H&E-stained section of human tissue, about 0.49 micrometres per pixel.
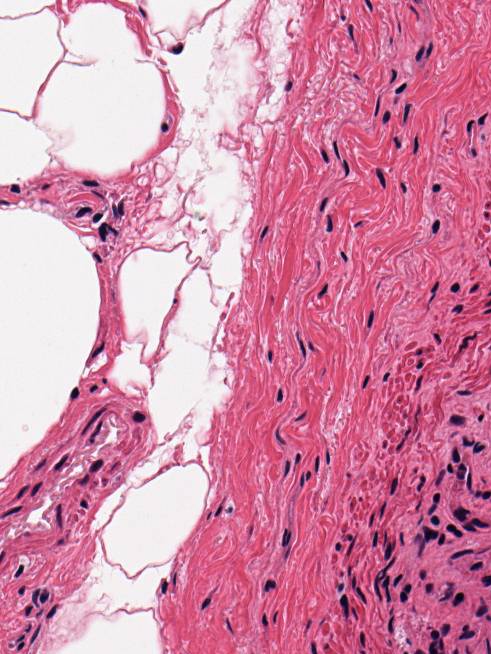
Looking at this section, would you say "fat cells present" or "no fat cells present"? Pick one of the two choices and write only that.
Fat cells present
